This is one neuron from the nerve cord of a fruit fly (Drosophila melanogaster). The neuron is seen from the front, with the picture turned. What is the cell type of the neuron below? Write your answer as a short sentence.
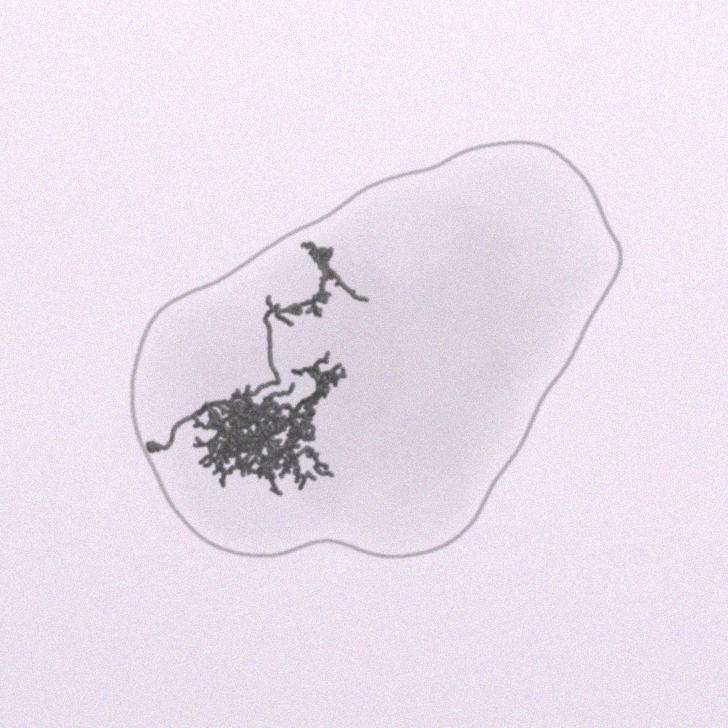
The cell type is IN01A028.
